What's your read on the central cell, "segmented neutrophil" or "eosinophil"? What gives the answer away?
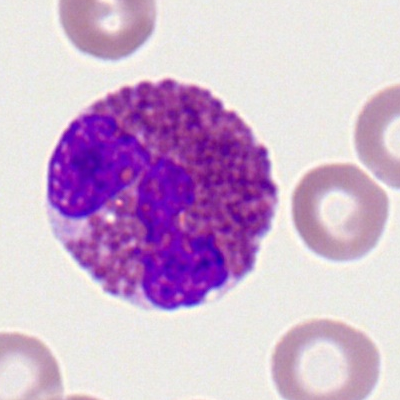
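This is an eosinophil. Its cytoplasm is packed with coarse, round granules, spread across the whole of it.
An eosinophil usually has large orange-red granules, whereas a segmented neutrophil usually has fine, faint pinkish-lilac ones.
The nucleus lies mostly toward the left side, and its chromatin is dense, clumped and stained dark purple.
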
